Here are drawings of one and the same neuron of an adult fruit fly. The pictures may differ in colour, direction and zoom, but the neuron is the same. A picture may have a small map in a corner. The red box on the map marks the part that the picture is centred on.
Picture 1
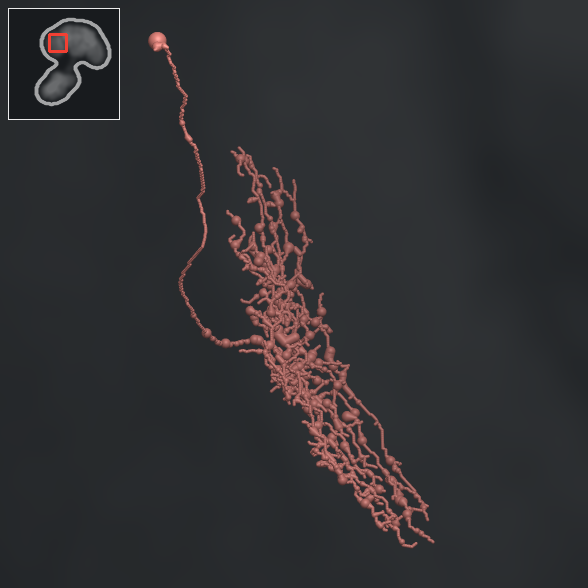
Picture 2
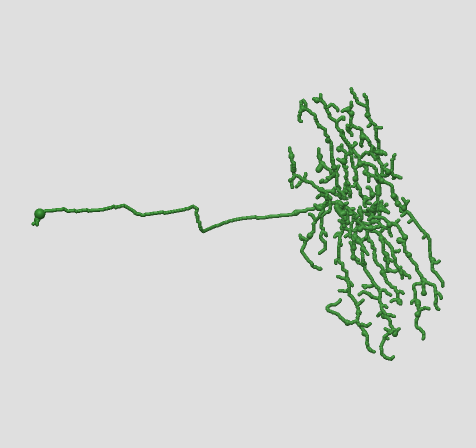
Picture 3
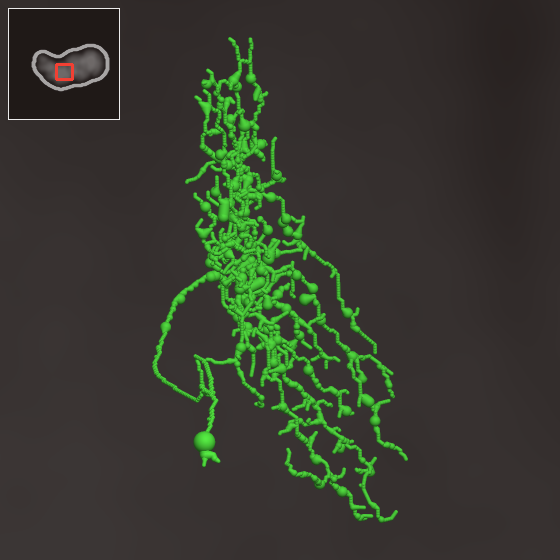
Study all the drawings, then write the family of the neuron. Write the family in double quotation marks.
"Tm"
